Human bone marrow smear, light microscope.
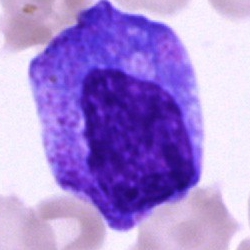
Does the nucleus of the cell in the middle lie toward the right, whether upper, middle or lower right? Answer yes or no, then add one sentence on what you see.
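Yes. The nucleus sits off-centre, towards the lower right of the cell.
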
